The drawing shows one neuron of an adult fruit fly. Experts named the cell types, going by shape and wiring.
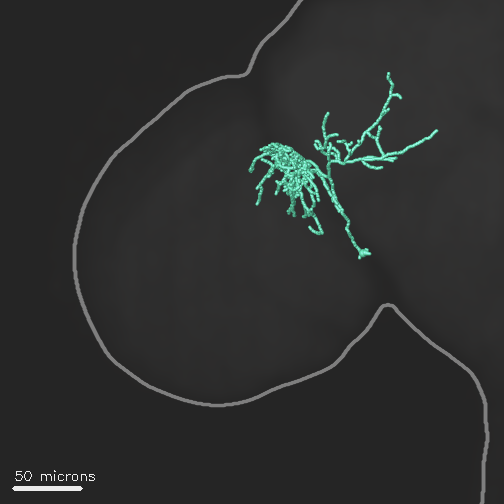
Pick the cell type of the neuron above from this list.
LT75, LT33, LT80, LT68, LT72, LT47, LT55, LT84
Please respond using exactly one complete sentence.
The neuron here falls under cell type LT68.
